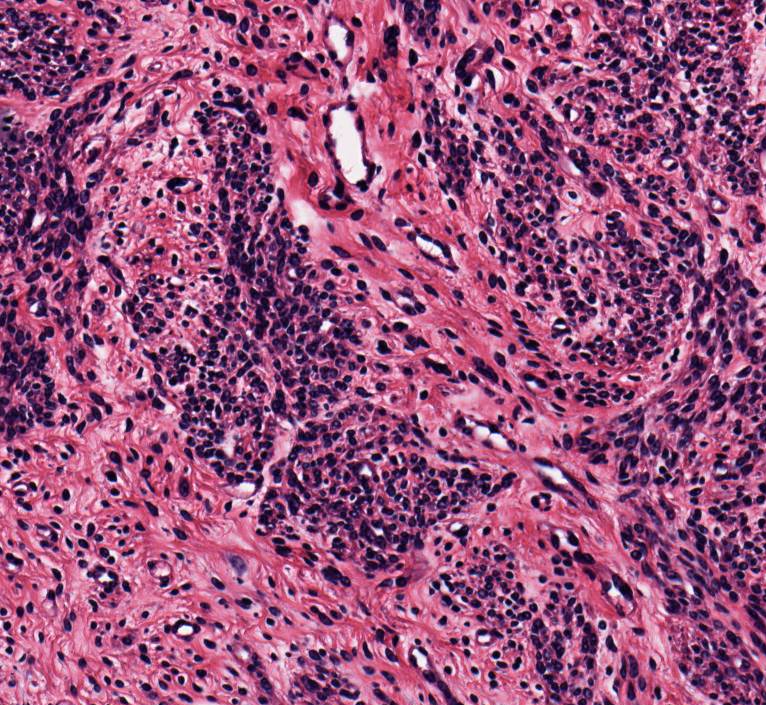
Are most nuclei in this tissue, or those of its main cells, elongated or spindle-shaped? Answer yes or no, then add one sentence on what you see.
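No. The cells in the nests have small, round, darkly staining nuclei with very scant cytoplasm.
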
